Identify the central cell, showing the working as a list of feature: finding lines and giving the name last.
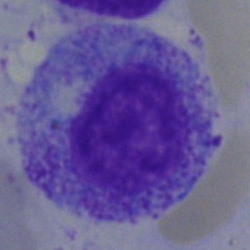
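Outline: roughly round
Granules: numerous, purple, scattered throughout cytoplasm
Pale zone: granule-poor, upper left of nucleus
Focus: picture slightly blurred
Name: promyelocyte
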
